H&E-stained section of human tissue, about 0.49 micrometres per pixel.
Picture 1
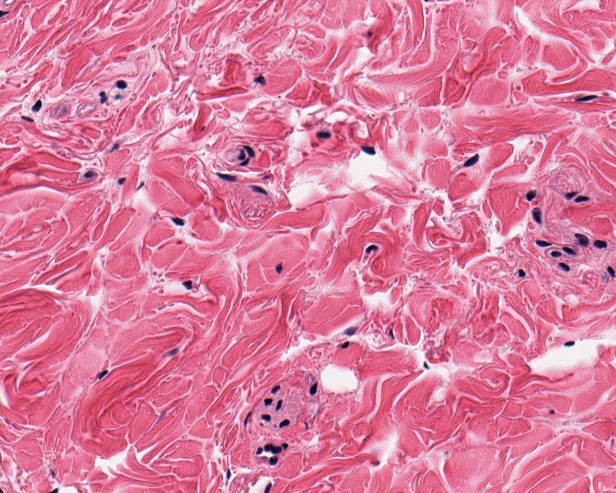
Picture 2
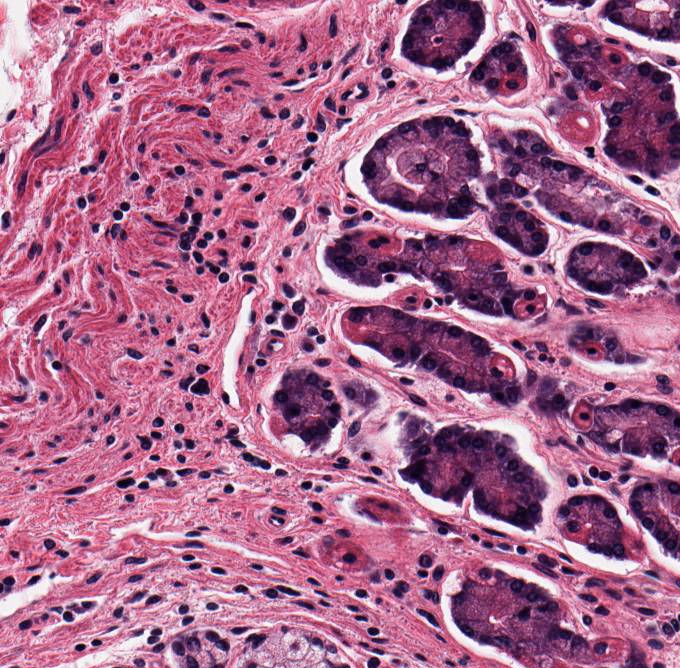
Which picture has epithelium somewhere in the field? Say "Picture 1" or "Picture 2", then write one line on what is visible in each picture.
Picture 2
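What picture 1 shows: No epithelium is present anywhere in the field.
What picture 2 shows: Closely packed glandular units fill the right half of the field, while pink fibrous tissue fills the left half.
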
